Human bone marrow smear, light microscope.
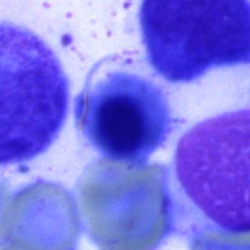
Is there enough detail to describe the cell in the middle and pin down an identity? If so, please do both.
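Round, smooth outline. Nucleus very dark and dense throughout. Pale blue-grey cytoplasm rims the nucleus on all sides; no granules visible. Erythroblast.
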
